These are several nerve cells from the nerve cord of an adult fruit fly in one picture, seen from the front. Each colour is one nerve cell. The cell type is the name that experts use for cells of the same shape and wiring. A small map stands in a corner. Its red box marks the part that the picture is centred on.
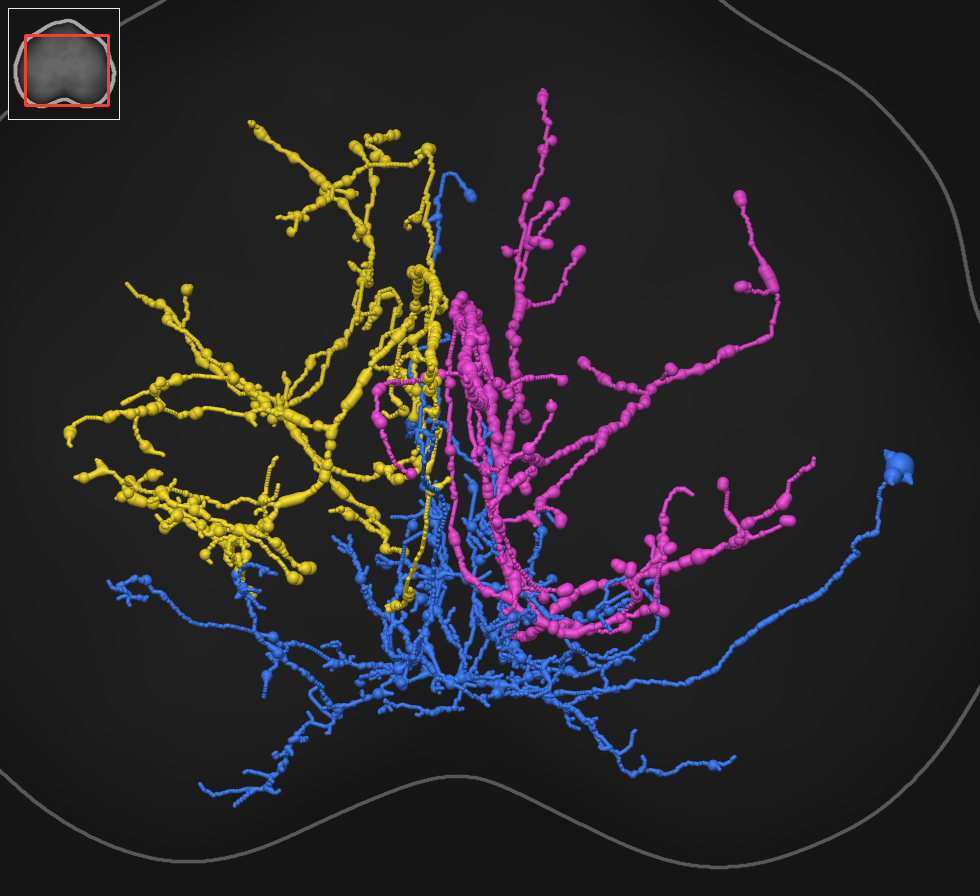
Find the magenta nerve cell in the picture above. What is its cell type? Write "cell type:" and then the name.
cell type: DNge141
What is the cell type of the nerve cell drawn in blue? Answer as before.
cell type: AN09B040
